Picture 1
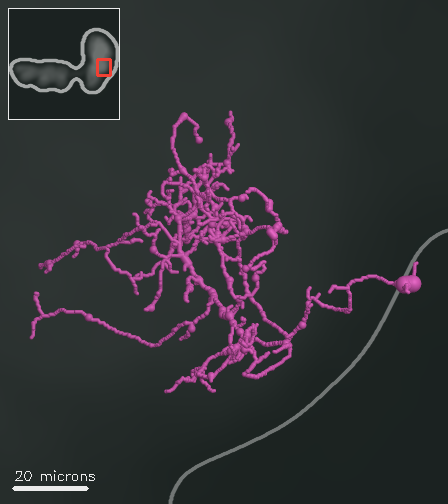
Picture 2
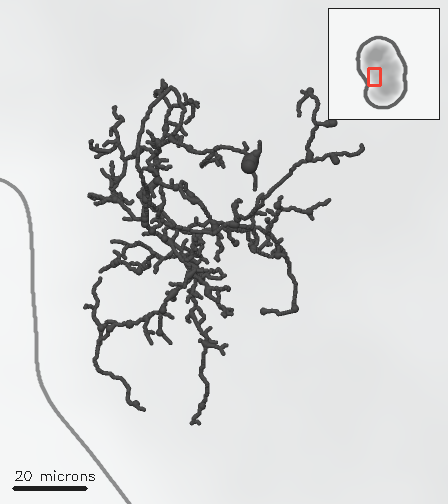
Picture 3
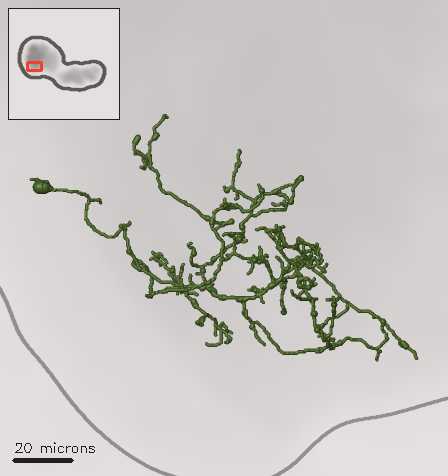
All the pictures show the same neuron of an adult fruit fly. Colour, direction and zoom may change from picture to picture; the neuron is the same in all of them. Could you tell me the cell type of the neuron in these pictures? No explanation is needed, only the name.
GNG558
